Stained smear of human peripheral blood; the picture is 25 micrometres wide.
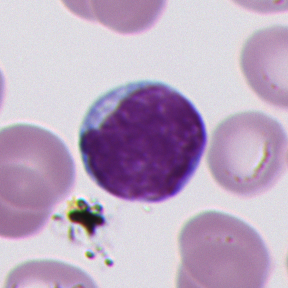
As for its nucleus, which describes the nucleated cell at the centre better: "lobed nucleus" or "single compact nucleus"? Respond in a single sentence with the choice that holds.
What the cell contains is a single compact round, oval or kidney-shaped nucleus.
